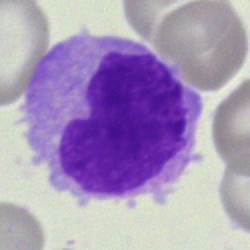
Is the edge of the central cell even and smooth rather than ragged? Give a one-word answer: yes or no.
No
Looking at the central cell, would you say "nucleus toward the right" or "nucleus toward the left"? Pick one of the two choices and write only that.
Nucleus toward the right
